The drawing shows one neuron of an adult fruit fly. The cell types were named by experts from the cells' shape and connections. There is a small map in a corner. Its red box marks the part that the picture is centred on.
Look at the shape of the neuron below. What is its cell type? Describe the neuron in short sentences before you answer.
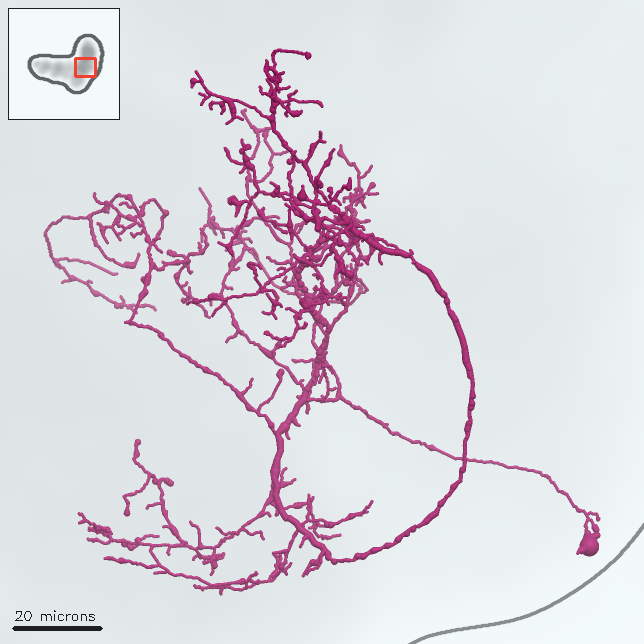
The cell body is at the lower right of the picture. By the scale bar it is about 130 microns wide in this view. More than a hundred branch ends can be seen. Its broad class is central-brain intrinsic neuron. It is of cell type GNG523.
